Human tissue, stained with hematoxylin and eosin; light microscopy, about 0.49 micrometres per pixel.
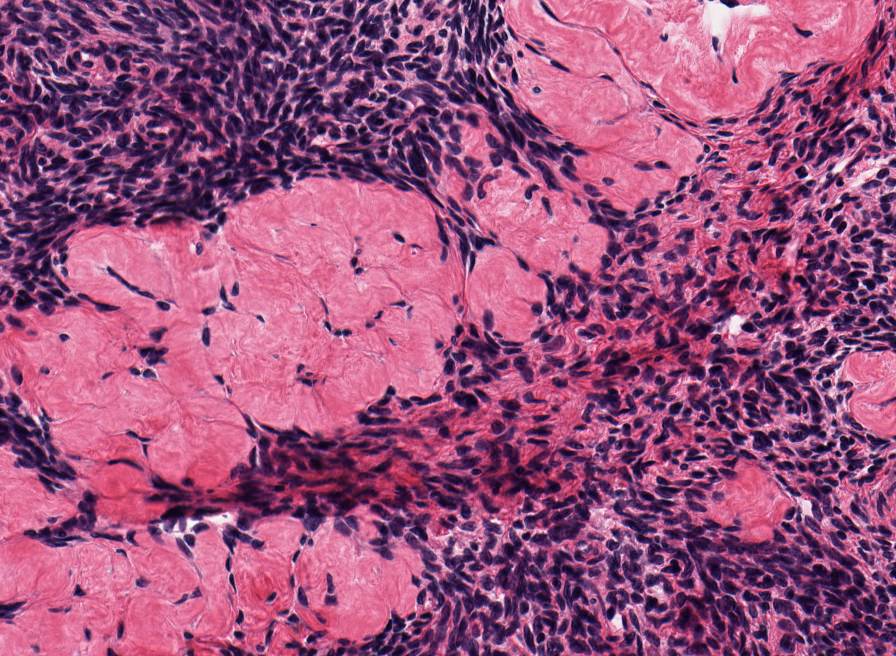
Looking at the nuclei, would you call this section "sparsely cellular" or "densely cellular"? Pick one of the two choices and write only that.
Densely cellular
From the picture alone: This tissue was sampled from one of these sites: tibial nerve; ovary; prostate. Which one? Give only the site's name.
ovary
